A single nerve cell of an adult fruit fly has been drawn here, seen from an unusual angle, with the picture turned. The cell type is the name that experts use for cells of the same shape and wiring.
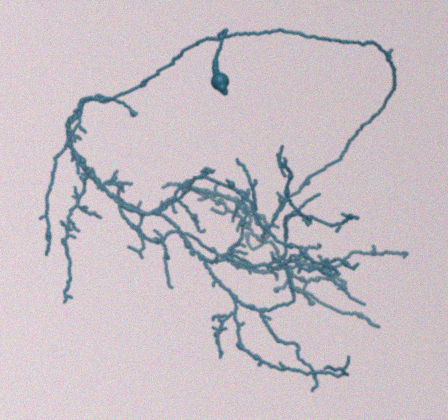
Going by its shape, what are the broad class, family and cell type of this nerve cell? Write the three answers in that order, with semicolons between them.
central-brain intrinsic neuron; hemilineage SLPav1_medial; CL099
